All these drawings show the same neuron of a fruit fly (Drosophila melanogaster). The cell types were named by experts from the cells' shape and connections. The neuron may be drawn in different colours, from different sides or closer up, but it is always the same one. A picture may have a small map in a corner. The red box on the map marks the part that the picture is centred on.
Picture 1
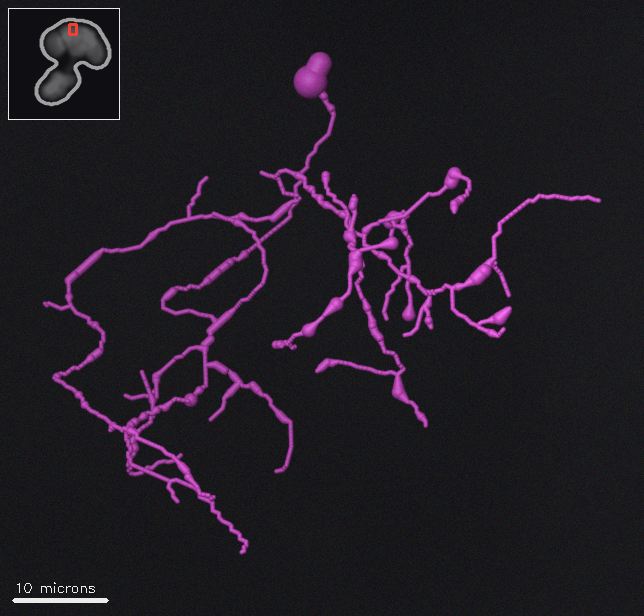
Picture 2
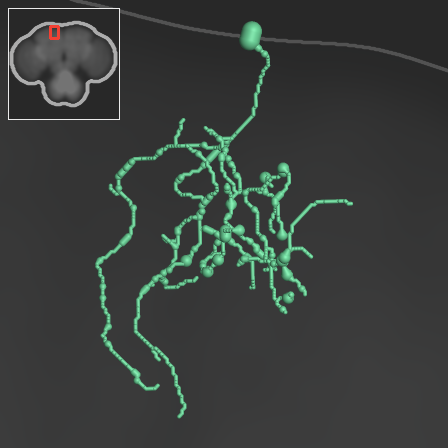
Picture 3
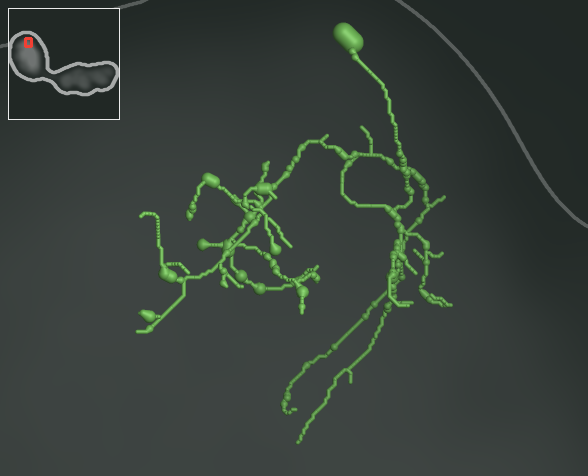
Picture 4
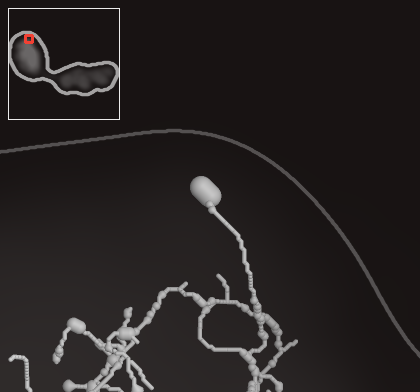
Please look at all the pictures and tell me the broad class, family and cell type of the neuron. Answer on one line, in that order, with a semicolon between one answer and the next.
central-brain intrinsic neuron; hemilineage SLPpm2; CB4134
